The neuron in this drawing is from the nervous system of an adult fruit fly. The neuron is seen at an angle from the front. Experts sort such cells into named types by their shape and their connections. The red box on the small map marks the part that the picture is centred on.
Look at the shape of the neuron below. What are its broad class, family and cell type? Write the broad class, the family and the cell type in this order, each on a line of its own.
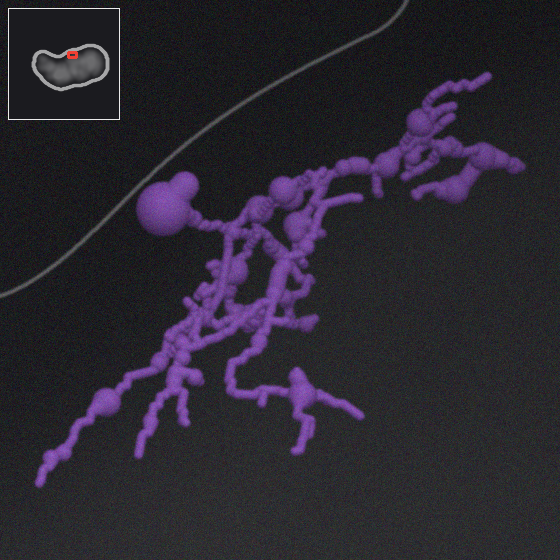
central-brain intrinsic neuron
hemilineage LHd2
CB1154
